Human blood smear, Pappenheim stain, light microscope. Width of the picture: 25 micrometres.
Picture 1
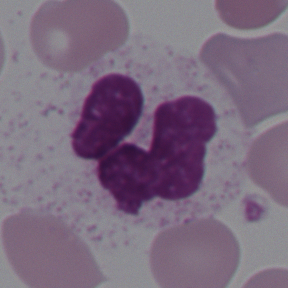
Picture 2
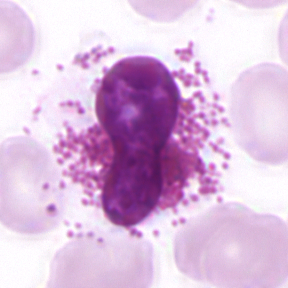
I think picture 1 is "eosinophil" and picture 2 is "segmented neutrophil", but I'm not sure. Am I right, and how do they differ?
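Picture 1 is the segmented neutrophil; picture 2 is the eosinophil. First, granules: picture 1 has small pinkish-violet granules scattered through pale, faintly pinkish-lilac cytoplasm, while picture 2 has round, coarse, evenly sized reddish-pink granules, many of them lying scattered outside the cell border.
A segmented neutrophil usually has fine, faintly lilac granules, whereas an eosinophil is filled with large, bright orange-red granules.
Second, the nucleus: in picture 2 the two nuclear lobes lie one above the other.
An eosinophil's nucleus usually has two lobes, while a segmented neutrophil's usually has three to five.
In picture 1 the chromatin is dense and dark purple with only a few small paler spots, and no nucleoli can be seen.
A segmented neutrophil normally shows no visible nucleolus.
Third, outline and surroundings: in picture 1 the outline is faint and roughly round, without surface projections, while in picture 2 pale red cells surround the cell without overlapping its nucleus. Last, the cytoplasm of picture 1 shows no vacuoles.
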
